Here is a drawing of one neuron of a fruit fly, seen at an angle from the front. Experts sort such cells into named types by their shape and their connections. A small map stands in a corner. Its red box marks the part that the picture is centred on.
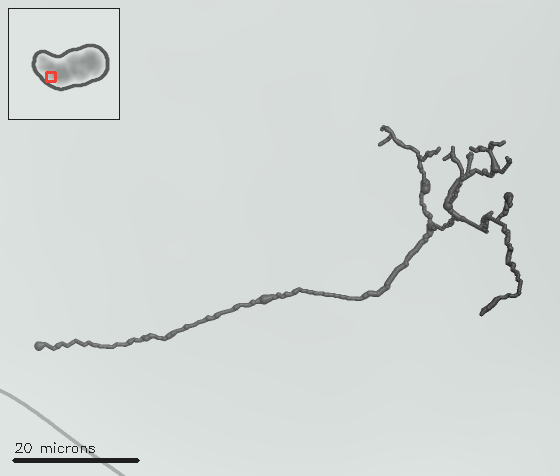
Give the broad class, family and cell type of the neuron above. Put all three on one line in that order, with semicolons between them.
sensory neuron entering the nerve cord; class mechanosensory tactile; SNta37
